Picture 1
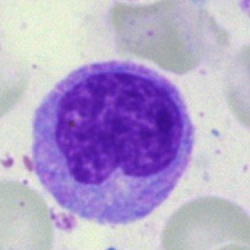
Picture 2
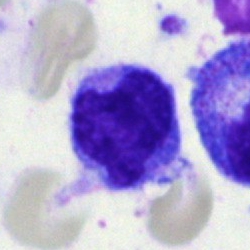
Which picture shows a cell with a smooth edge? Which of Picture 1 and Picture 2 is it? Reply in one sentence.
In Picture 1, no projections, blebs or ragged parts break the cell's outline.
